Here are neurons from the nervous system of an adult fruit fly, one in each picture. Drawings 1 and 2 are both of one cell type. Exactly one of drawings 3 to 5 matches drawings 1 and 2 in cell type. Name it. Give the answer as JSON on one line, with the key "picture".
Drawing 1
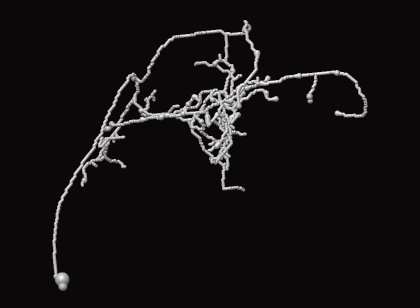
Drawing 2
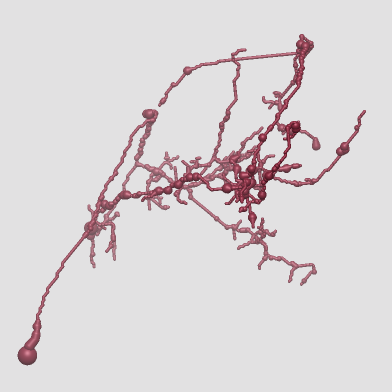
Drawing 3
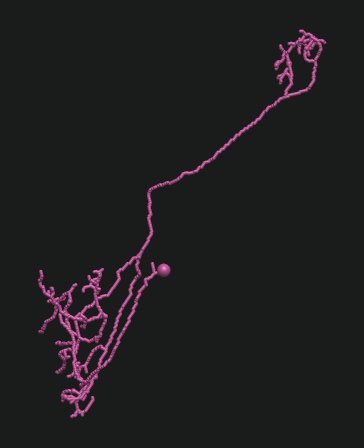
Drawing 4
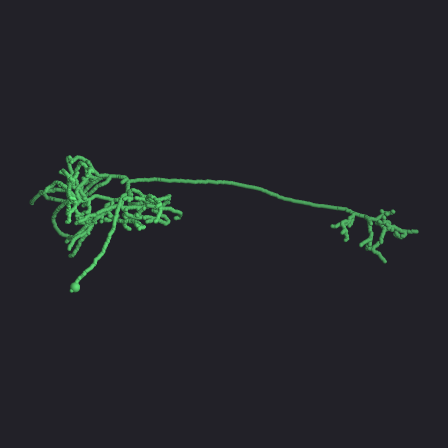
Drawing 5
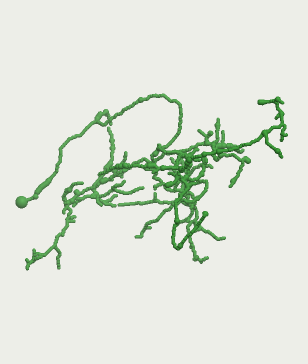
{"picture": 5}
